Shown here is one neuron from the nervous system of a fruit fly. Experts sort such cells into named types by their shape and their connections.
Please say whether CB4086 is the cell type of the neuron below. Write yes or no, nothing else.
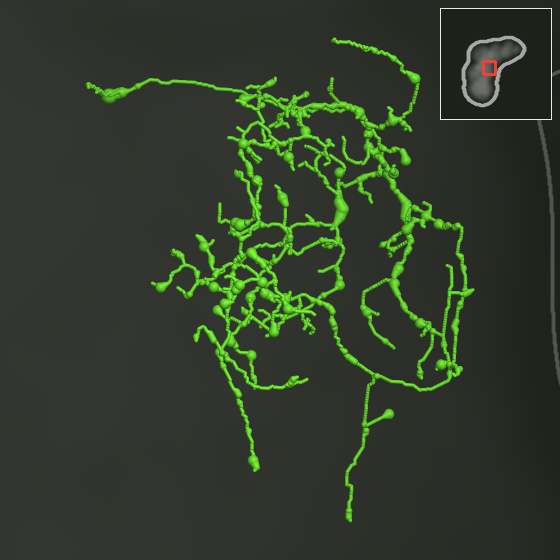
no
